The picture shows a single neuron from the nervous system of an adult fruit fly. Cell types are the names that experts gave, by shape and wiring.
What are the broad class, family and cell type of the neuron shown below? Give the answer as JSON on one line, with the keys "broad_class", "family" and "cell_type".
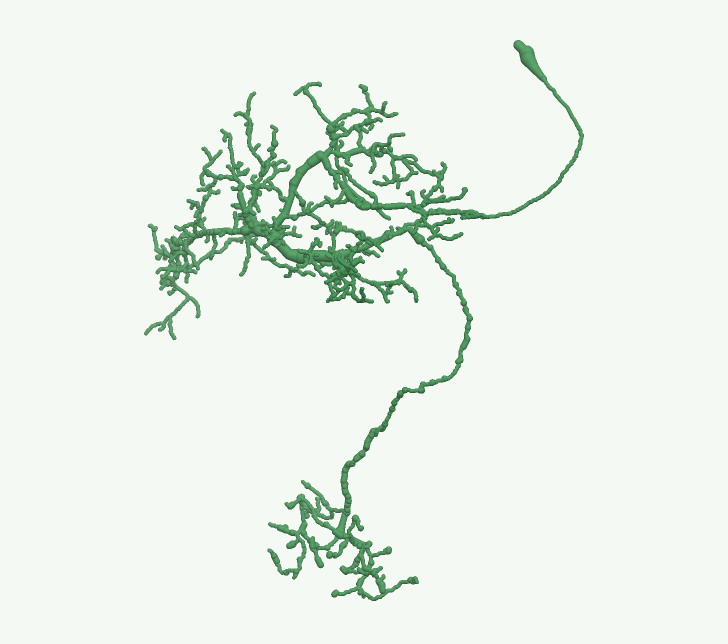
{"broad_class": "central-brain intrinsic neuron", "family": "hemilineage LB7", "cell_type": "PS311"}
